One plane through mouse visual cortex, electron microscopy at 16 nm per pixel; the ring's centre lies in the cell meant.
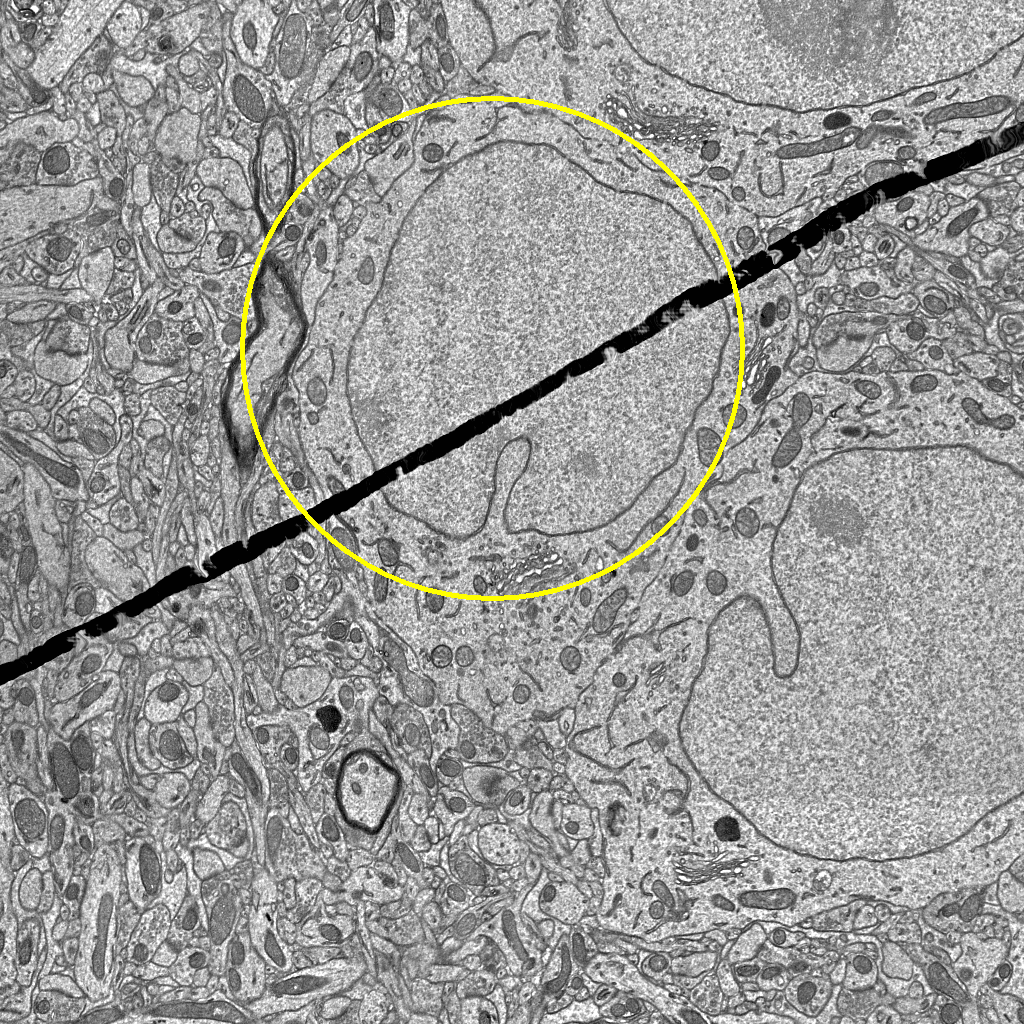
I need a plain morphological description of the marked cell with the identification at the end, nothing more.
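A large, rounded nucleus occupies most of the ring. From its lower edge a single deep, narrow fold of the nuclear envelope pushes upward into it. Chromatin is fine and evenly distributed, lacking heavy dark clumps along the envelope. The cytoplasm shows no prominent stacks of rough endoplasmic reticulum. This is an excitatory neuron.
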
